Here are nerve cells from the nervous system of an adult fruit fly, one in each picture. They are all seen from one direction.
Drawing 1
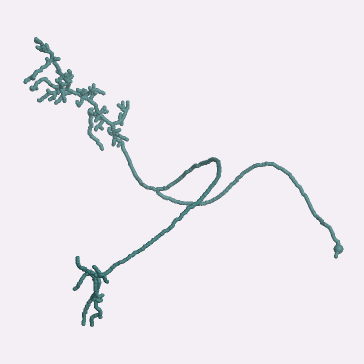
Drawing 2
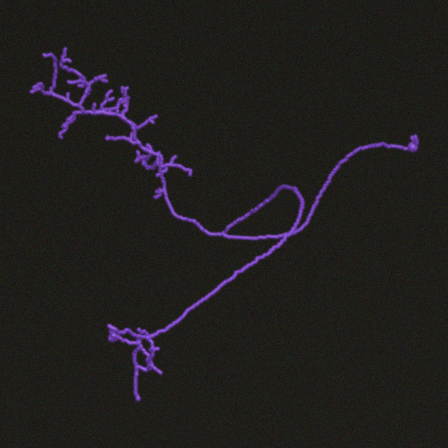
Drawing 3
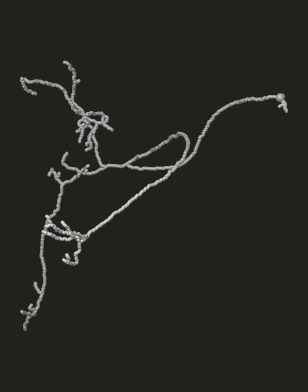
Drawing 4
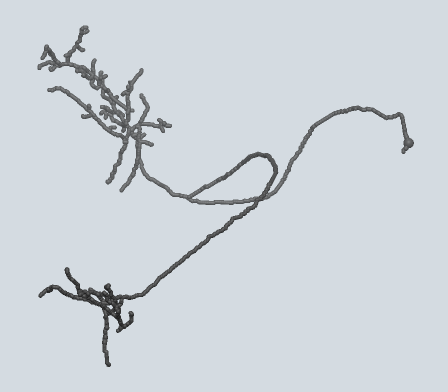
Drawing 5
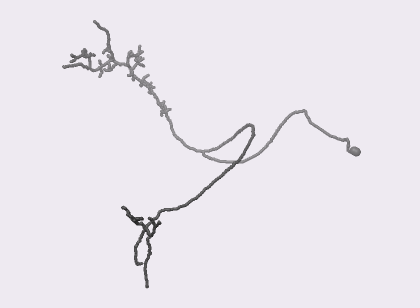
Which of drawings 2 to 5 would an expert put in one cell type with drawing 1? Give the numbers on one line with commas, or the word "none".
2, 4, 5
